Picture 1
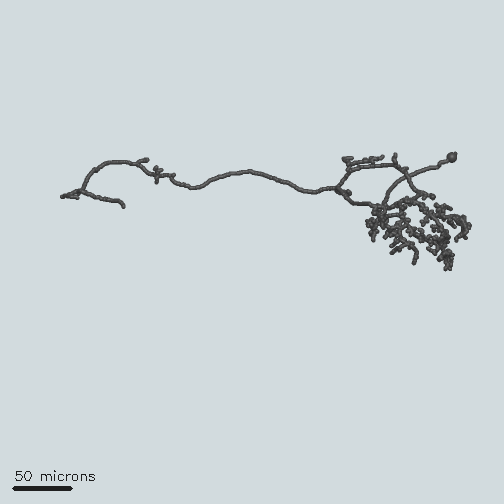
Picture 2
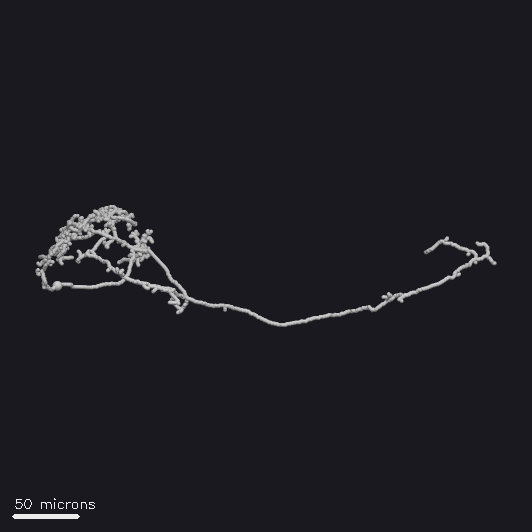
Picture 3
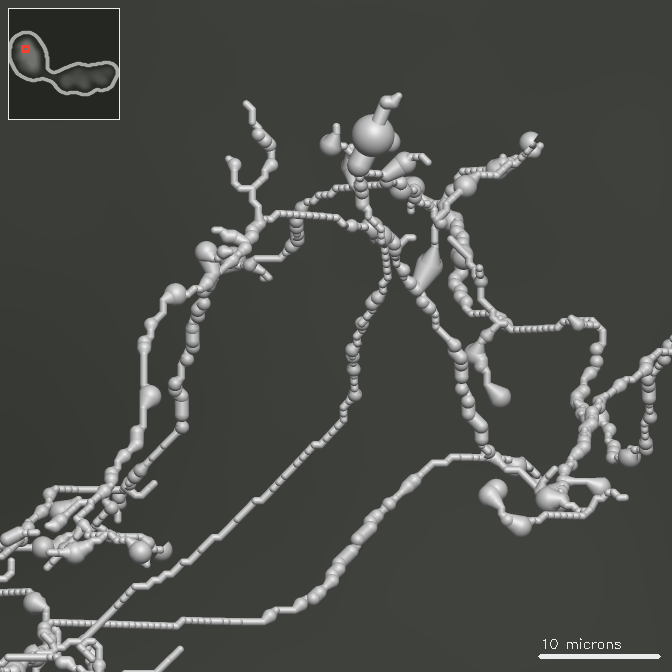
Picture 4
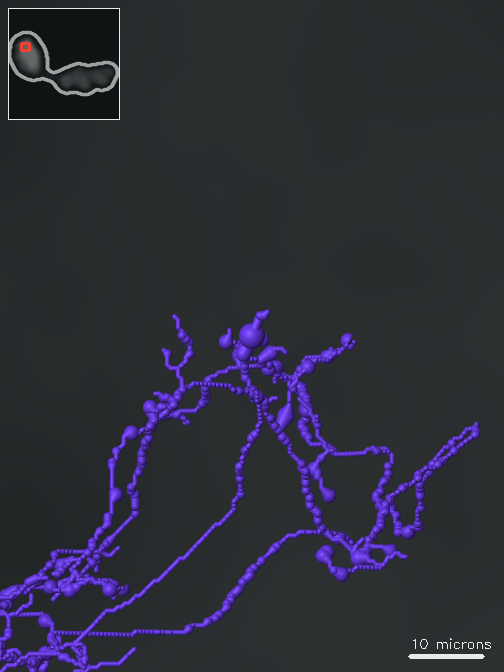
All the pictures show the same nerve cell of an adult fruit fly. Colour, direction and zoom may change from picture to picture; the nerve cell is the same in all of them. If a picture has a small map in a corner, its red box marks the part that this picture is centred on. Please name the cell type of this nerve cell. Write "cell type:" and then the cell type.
cell type: CB3569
